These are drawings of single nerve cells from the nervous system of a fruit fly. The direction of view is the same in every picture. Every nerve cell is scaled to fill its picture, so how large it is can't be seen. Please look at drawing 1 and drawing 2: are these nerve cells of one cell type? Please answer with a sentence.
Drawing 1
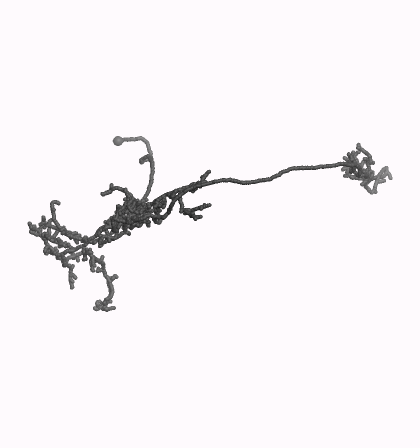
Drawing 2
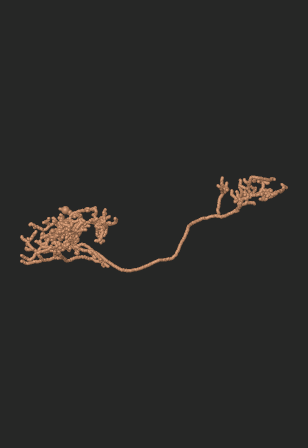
They are of different cell types.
